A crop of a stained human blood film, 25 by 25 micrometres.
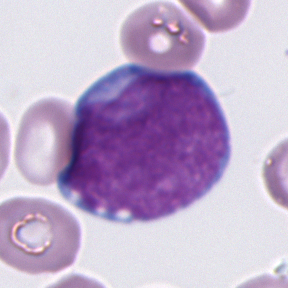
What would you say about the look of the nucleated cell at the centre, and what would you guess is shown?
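Fine, evenly spread chromatin fills the nucleus, without coarse dark clumps. The cytoplasm has no visible granules, though a few small clear vacuoles sit along its lower left edge. The outline is smooth, without surface projections. Name: myeloblast.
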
